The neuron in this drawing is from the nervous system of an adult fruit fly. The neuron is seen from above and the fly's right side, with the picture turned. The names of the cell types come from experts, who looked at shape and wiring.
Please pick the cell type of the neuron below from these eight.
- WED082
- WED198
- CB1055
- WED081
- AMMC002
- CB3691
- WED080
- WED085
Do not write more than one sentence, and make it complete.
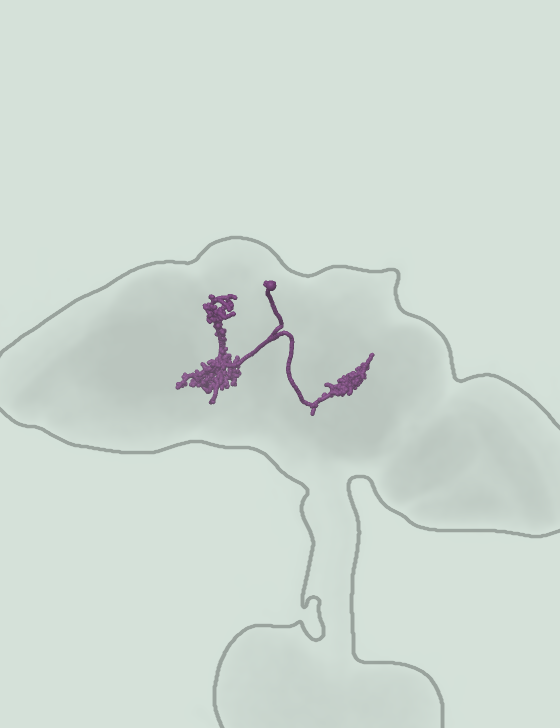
By its cell type, the neuron is WED080.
